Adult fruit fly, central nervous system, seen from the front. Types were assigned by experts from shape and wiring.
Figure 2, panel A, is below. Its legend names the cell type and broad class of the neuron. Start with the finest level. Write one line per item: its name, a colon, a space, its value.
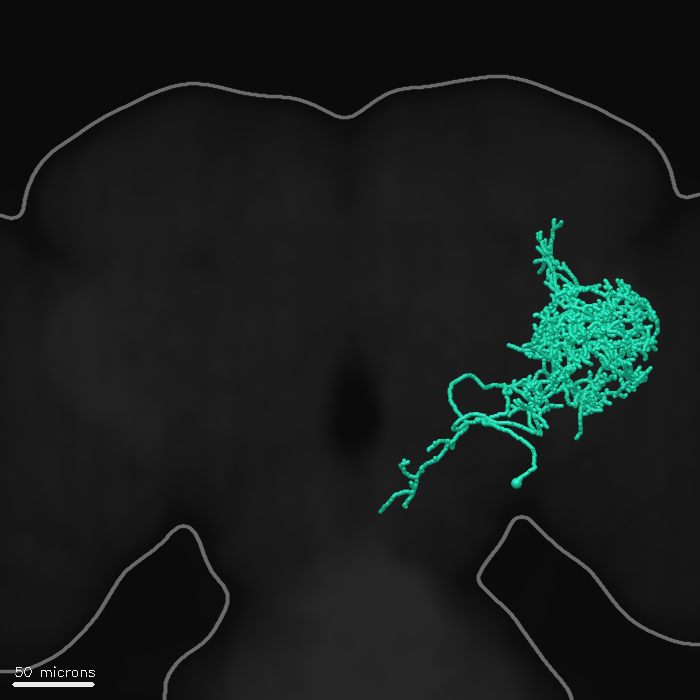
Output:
cell type: AVLP448
broad class: central-brain intrinsic neuron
